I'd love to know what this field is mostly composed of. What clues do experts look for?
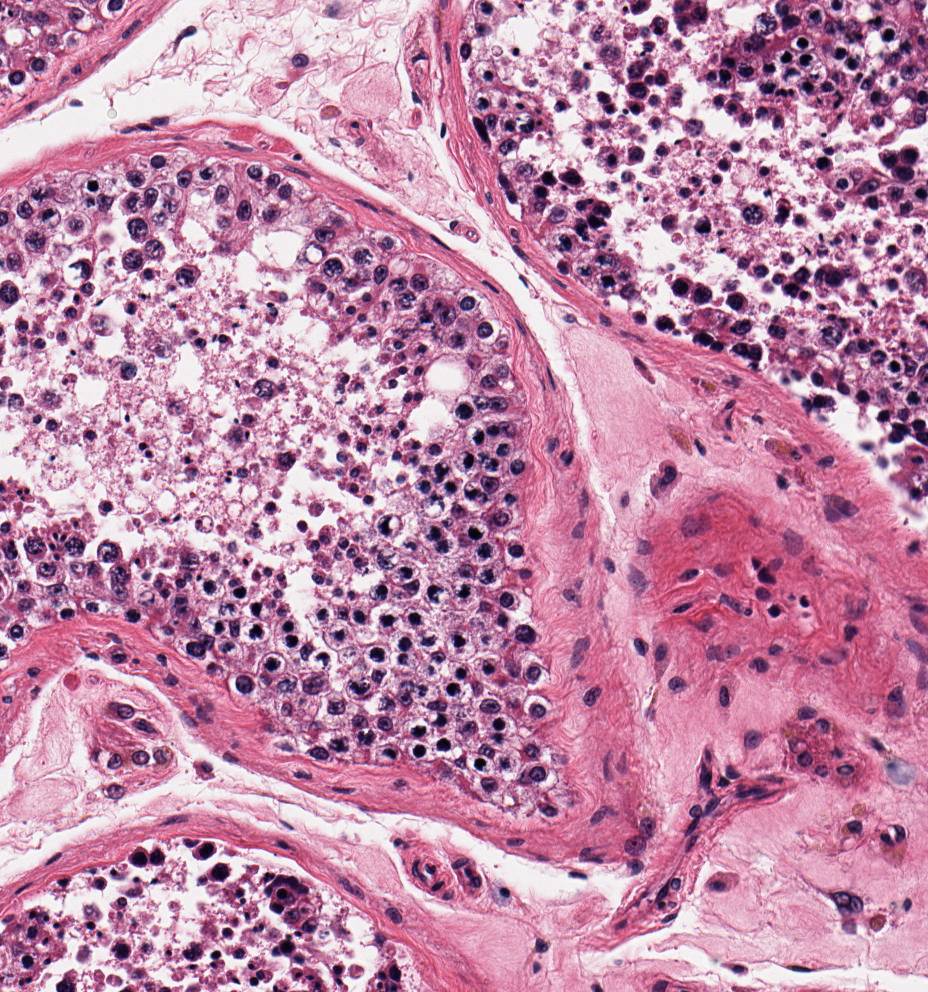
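Structure: seminiferous tubule. Tubules crowded with rounded cells; round dark nuclei, many with coarsely clumped chromatin.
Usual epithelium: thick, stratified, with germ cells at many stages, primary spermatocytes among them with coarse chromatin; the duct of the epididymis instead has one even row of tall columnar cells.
Large left tubule: centre holds loose, pale, granular material with scattered detached cells, no open empty lumen. Interstitium, right centre: clusters of polygonal cells, abundant pink cytoplasm, round nuclei; some on the right with small golden-brown pigment granules.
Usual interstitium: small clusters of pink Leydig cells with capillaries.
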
